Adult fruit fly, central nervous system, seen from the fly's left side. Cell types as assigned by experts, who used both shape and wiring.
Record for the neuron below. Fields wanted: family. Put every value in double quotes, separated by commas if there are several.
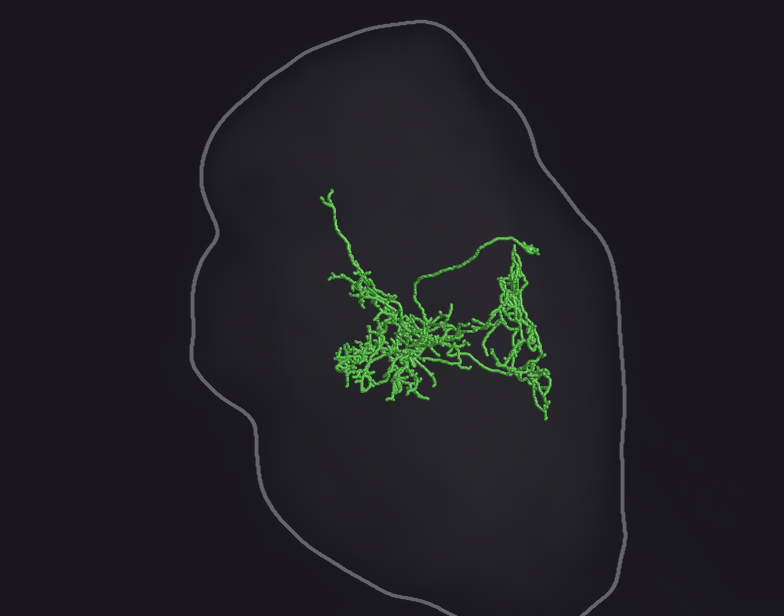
"hemilineage PSp2"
